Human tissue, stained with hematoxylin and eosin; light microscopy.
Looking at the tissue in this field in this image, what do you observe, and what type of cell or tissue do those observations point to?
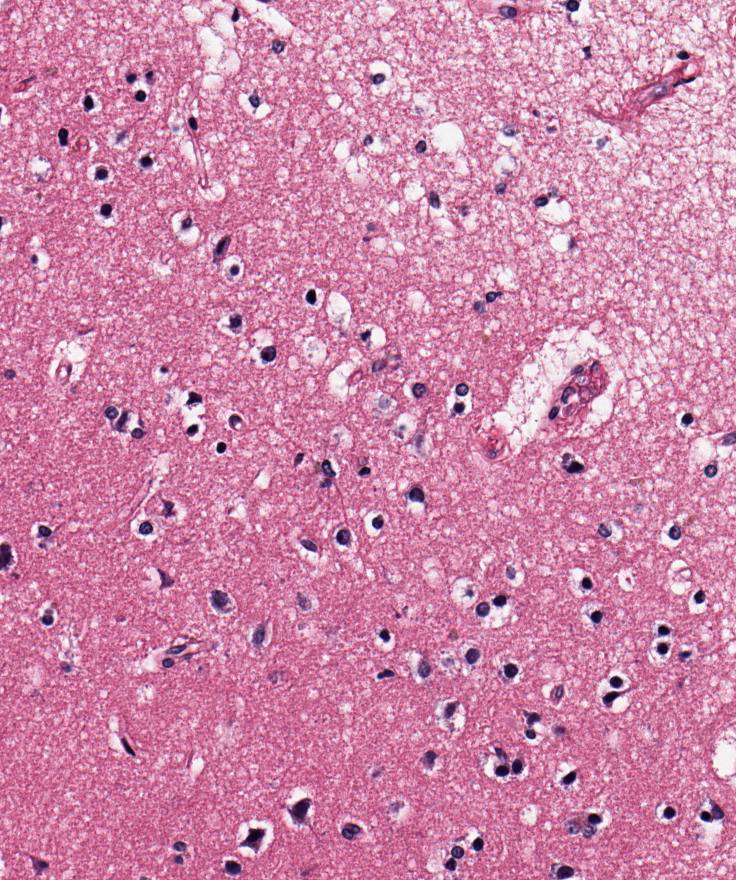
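Cells are scattered singly and fairly evenly across the whole field, forming no glands or other units. A finely granular pink matrix occupies the space between them. Most cells have small, round, darkly stained nuclei, many of which sit within a clear halo. It is cerebral cortex.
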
